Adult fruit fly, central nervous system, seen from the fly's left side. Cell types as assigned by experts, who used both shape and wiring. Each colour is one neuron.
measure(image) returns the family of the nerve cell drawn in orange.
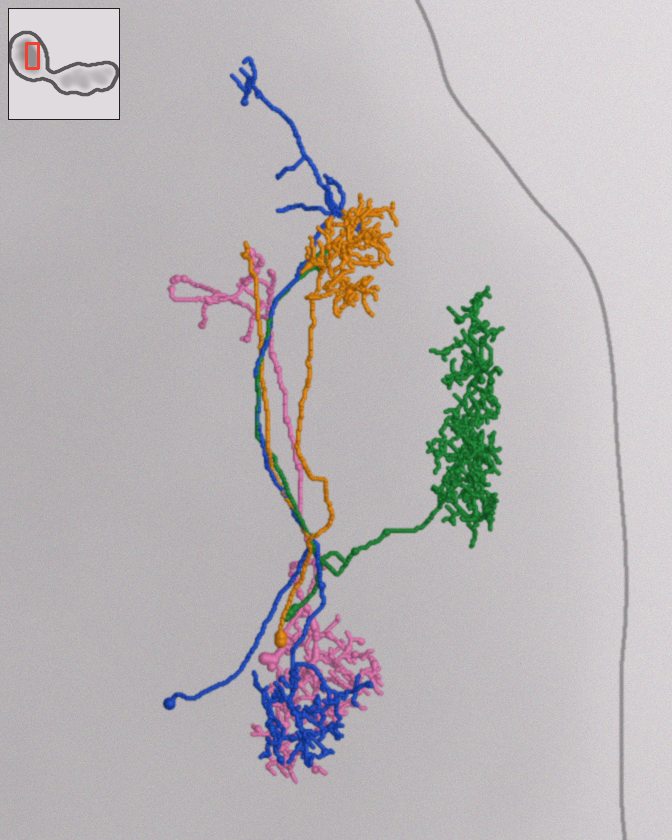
LoVP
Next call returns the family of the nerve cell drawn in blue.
LoVP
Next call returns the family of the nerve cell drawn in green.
LC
